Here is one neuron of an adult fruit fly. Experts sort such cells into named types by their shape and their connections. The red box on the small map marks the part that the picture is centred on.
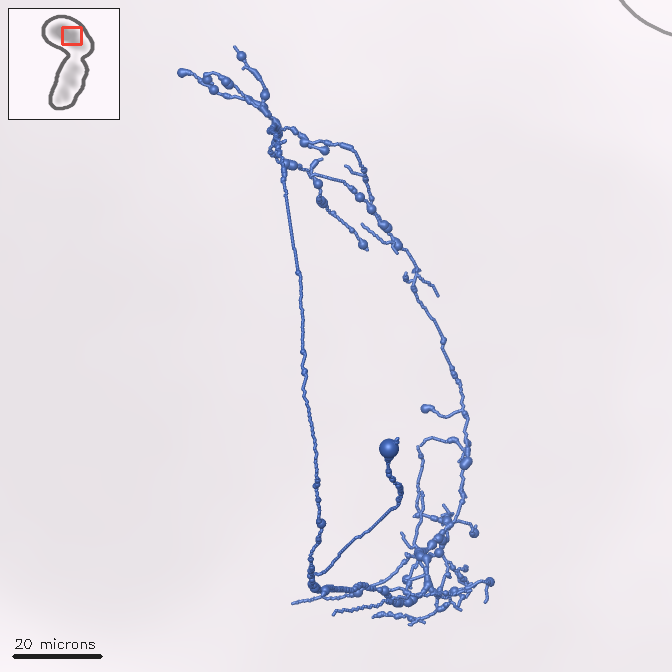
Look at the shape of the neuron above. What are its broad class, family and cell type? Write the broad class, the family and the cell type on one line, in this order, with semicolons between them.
central-brain intrinsic neuron; hemilineage SLPa&l1_lateral; WED035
